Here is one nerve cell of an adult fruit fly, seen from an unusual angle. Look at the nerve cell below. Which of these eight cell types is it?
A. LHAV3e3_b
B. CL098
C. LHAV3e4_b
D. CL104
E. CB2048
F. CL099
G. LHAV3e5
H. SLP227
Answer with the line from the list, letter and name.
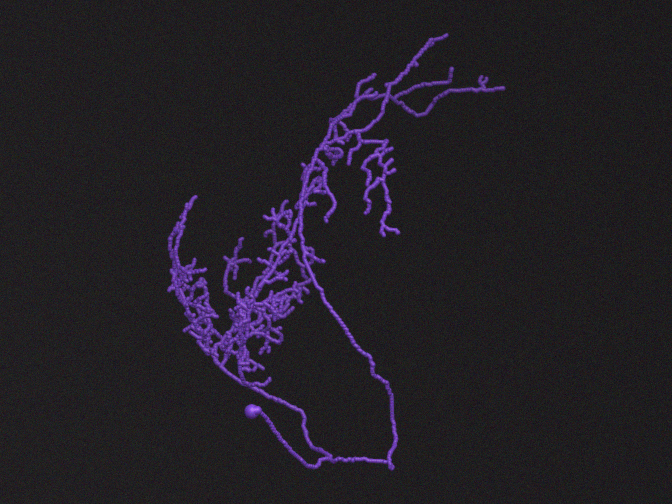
A. LHAV3e3_b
